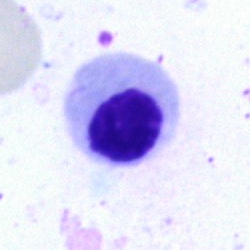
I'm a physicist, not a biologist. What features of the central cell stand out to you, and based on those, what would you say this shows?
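Smooth, roughly round outline. Nucleus off-centre, toward lower right. Chromatin dense, dark purple throughout. Cytoplasm plentiful, pale blue. Identified as erythroblast.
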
